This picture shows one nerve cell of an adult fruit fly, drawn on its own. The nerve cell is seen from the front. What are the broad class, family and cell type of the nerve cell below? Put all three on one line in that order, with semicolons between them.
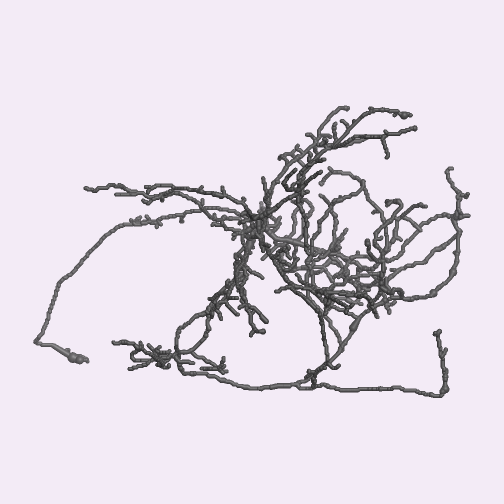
nerve-cord intrinsic neuron; hemilineage 12B; IN12B020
